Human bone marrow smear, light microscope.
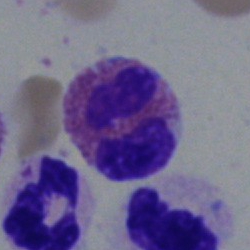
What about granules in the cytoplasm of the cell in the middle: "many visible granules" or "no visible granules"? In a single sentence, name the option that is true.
What the cytoplasm holds is many visible granules.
